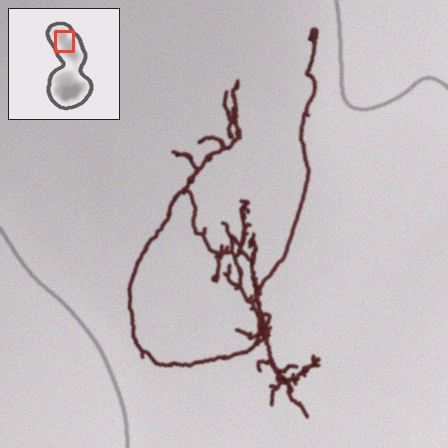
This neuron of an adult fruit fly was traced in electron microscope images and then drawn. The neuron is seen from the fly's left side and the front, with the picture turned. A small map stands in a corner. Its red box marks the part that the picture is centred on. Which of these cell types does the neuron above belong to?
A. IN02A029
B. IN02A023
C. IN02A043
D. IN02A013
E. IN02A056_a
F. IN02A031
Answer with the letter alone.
F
